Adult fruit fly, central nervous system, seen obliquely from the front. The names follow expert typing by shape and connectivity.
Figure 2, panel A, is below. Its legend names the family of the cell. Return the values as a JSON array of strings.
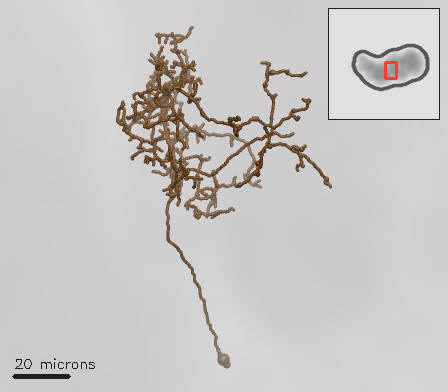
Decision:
["hemilineage VLPl&p1_lateral"]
